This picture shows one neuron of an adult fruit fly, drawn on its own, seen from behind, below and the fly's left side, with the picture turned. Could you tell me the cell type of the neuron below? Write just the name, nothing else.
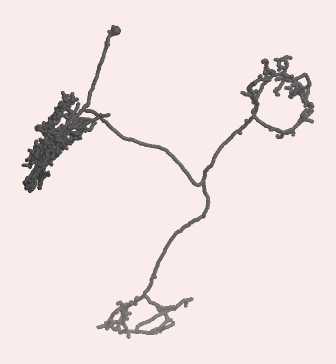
SLP239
